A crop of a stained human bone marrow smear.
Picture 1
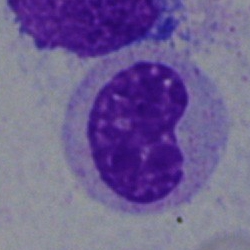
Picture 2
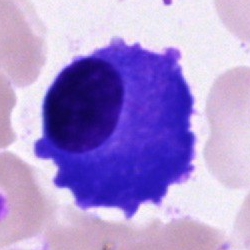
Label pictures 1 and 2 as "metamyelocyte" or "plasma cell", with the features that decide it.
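Picture 1 shows a metamyelocyte; picture 2 shows a plasma cell. First, the outline: round and smooth in picture 1, irregular with many small rounded bumps in picture 2. Second, the nucleus: in picture 1 it is kidney-shaped, notched on its right side and set toward the left, leaving a wider band of cytoplasm on the right; in picture 2 it sits off-centre toward the upper left.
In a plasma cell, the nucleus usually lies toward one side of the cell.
Third, the chromatin: dark purple and clumped with small pale gaps between the clumps in picture 1; very dark purple and dense in picture 2.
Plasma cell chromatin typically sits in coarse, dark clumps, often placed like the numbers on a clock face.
Fourth, the amount of cytoplasm: a moderate rim surrounds the metamyelocyte's nucleus on all sides, while the plasma cell's cytoplasm is plentiful and takes up more of the cell than the nucleus does. Fifth, the cytoplasm colour: pale lilac-grey in picture 1, deep blue in picture 2.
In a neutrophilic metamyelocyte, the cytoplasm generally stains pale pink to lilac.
Last, in picture 2 a paler patch of cytoplasm lies next to the nucleus on its right side.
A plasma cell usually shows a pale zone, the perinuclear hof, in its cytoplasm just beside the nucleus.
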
